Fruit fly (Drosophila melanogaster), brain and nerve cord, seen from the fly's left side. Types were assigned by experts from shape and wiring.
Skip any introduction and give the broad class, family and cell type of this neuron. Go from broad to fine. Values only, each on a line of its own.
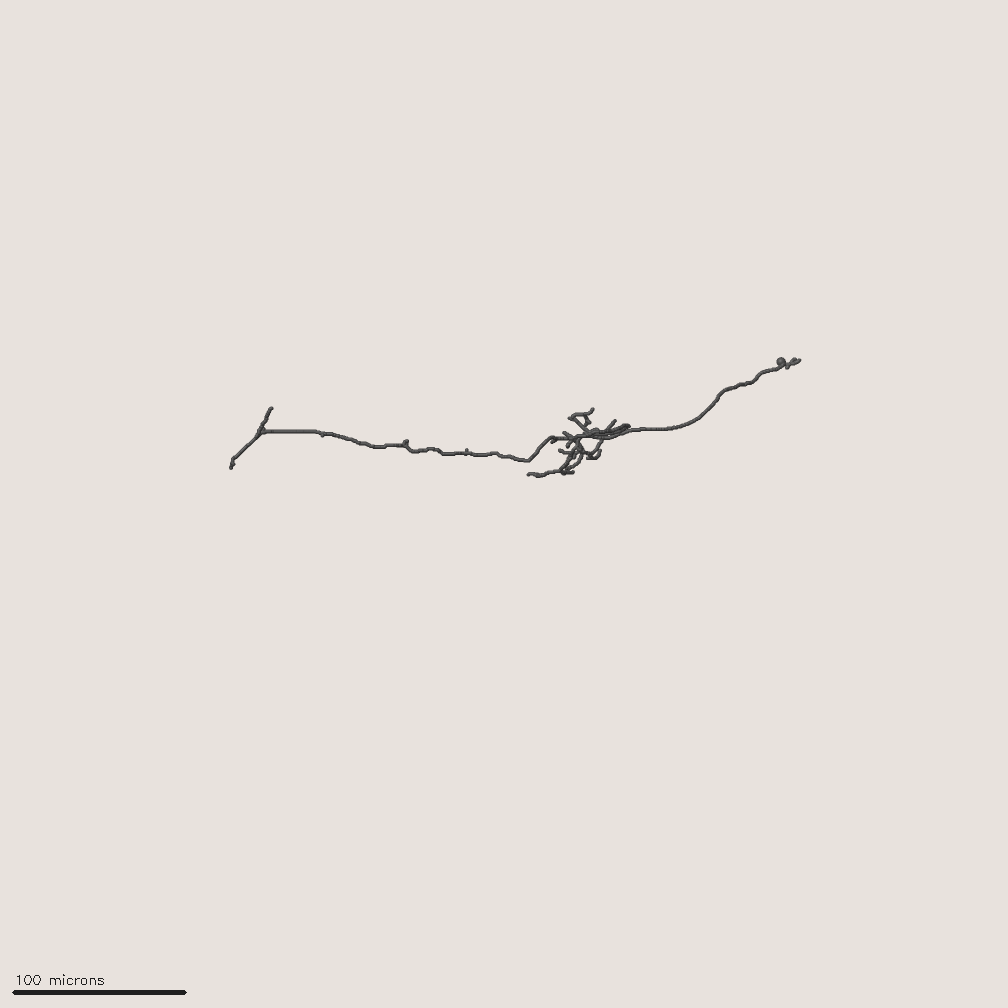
nerve-cord intrinsic neuron
hemilineage 07B
IN07B100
